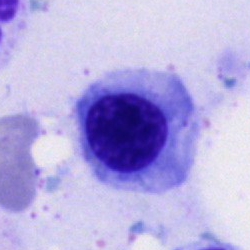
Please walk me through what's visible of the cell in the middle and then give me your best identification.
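Look at the outline first: it's angular, with several fairly straight edges. The nucleus is pushed off-centre, over toward the left side. I can't see a nucleolus in it. And the cytoplasm has no granules. So that's an erythroblast.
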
